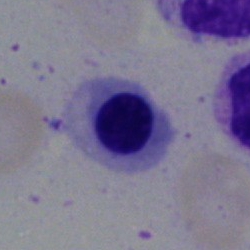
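Erythroblast, the central cell in a stained human bone marrow smear. Dense, dark purple chromatin fills the whole nucleus. A broad rim of cytoplasm encircles the nucleus on all sides. No granules are visible in the cytoplasm, and no vacuoles are present.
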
